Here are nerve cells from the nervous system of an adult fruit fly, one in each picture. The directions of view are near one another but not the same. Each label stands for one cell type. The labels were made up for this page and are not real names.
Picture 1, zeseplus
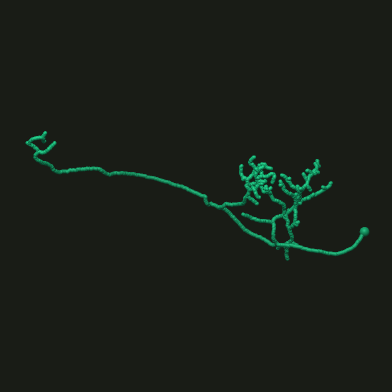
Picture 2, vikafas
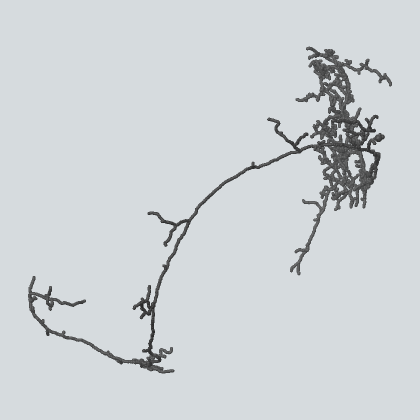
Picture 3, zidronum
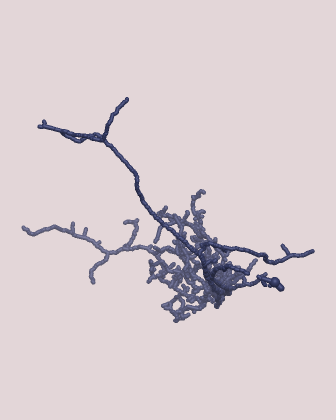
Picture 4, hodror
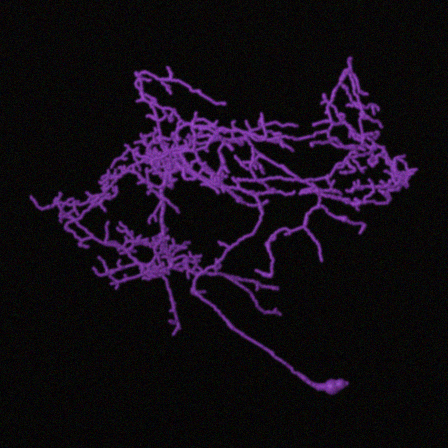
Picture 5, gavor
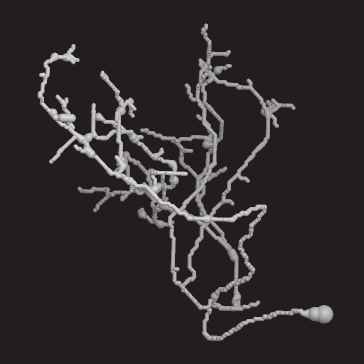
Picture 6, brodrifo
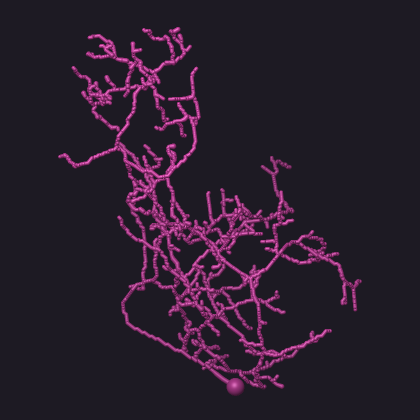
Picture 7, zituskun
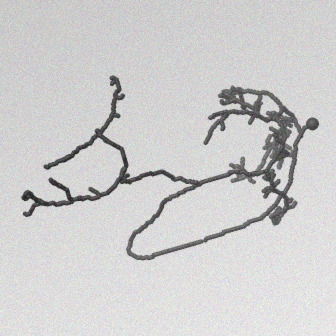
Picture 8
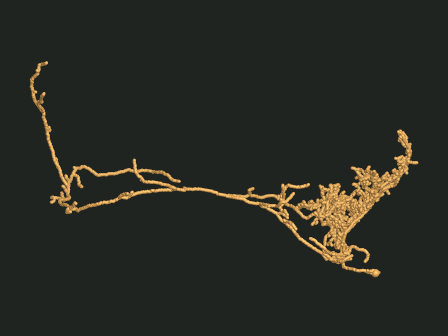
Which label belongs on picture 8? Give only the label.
vikafas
